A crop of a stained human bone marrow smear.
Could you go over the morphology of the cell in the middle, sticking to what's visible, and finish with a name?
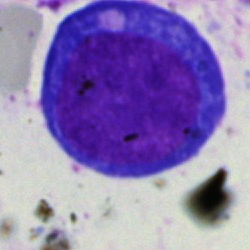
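Looking first at the edge, the cell outline appears round and smooth. Inside the nucleus, the chromatin seems fine and evenly spread. Above the nucleus I notice a small pale area in the cytoplasm. I find no granules anywhere in the cytoplasm. This is a proerythroblast.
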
